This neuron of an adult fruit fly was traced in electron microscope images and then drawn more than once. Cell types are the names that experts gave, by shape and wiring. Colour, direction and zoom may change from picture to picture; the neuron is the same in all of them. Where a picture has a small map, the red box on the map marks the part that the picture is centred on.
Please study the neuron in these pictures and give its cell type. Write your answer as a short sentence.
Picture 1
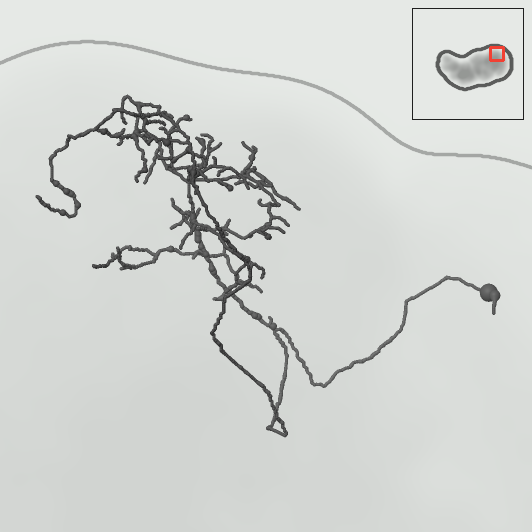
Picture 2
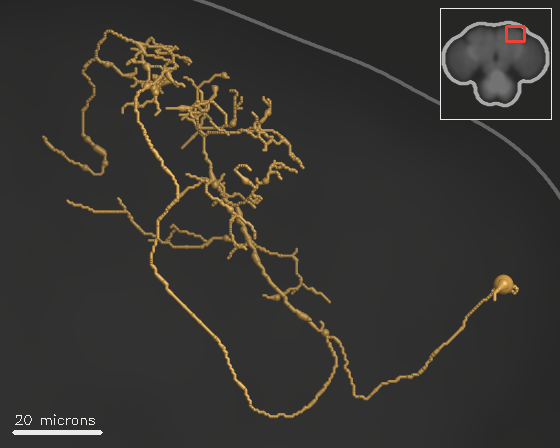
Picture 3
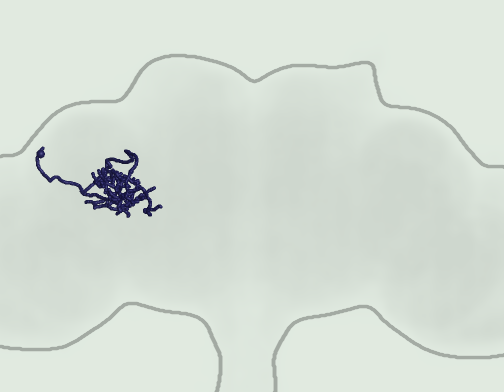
The cell type is CB1759b.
